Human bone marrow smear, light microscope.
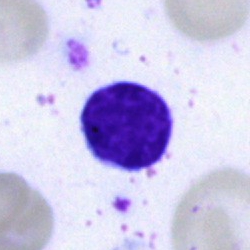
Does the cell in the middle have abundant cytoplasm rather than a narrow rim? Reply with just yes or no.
No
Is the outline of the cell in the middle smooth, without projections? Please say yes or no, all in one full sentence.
Yes, a smooth outline without projections belongs to this cell.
